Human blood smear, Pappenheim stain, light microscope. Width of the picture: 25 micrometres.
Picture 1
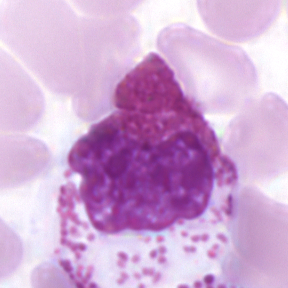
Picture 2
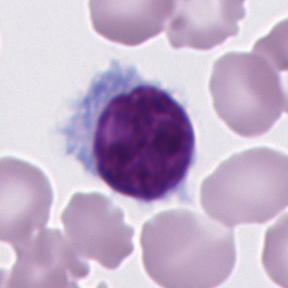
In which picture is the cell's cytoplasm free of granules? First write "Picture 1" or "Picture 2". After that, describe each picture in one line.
Picture 2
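What picture 1 shows: Many small round reddish-purple granules lie below and beside the nucleus.
What picture 2 shows: The cytoplasm contains no visible granules.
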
